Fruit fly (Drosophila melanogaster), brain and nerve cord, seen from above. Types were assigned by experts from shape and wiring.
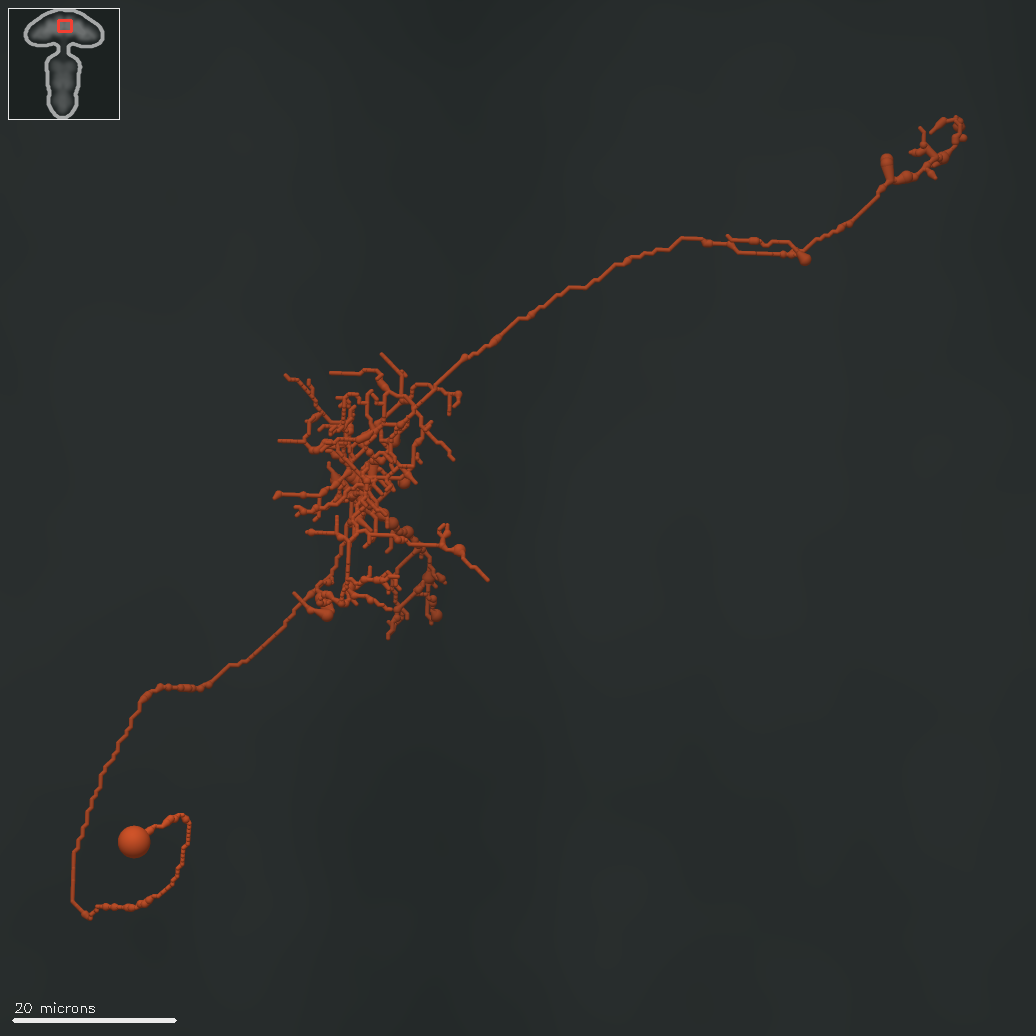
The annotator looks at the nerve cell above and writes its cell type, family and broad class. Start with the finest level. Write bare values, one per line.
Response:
FC2C
class CX
central-brain intrinsic neuron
